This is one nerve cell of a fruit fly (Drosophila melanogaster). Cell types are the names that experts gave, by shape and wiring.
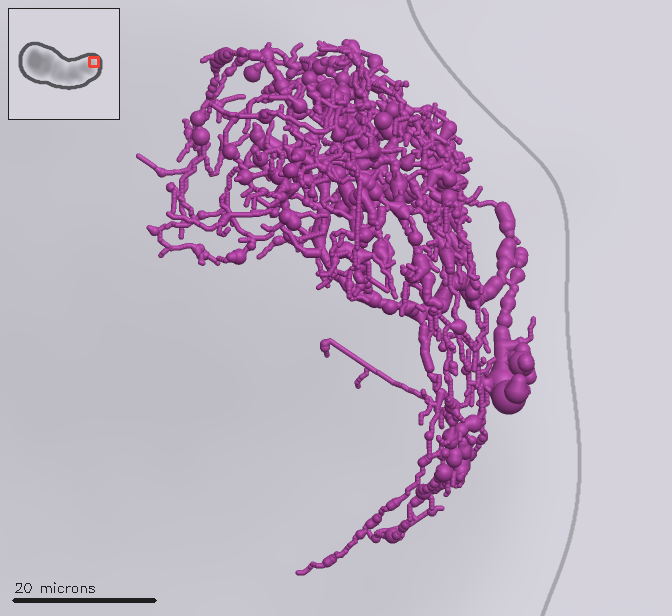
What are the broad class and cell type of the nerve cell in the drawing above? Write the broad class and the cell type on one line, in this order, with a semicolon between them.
nerve-cord intrinsic neuron; INXXX271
